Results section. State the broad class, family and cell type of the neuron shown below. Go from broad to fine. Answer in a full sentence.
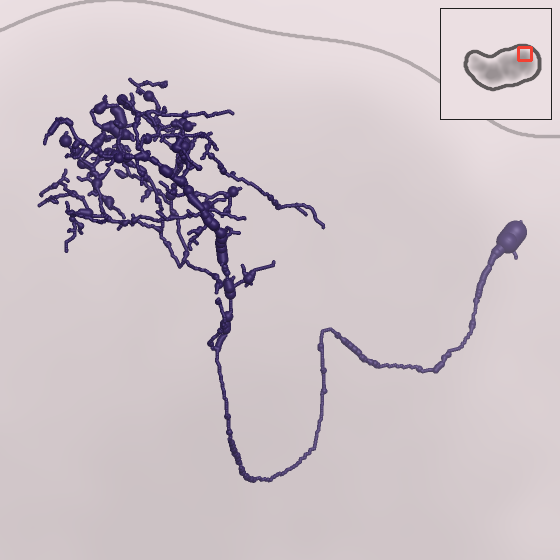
A central-brain intrinsic neuron of hemilineage SLPal1, type SLP024.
